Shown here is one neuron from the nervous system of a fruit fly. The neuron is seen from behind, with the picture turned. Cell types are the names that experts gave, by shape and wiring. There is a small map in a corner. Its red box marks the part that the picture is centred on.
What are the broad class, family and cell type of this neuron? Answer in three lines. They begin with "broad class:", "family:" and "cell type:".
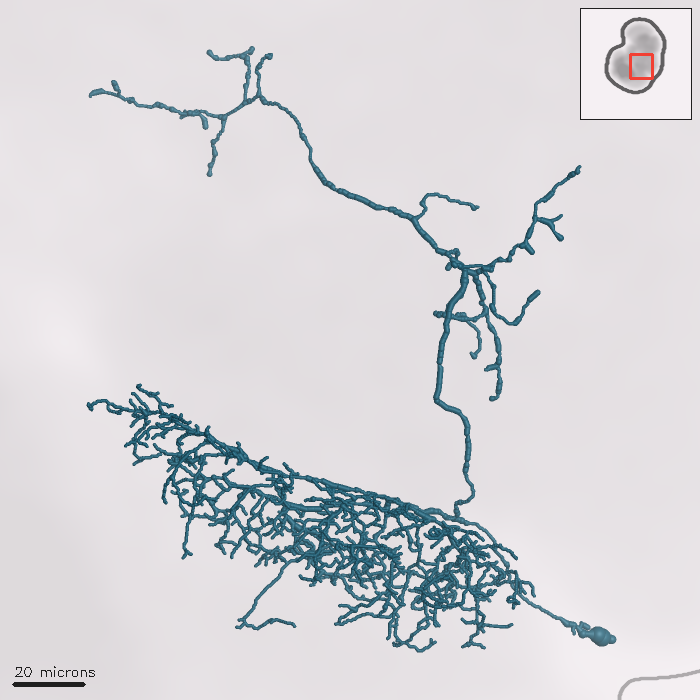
broad class: visual projection neuron
family: LoVP
cell type: LoVP103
